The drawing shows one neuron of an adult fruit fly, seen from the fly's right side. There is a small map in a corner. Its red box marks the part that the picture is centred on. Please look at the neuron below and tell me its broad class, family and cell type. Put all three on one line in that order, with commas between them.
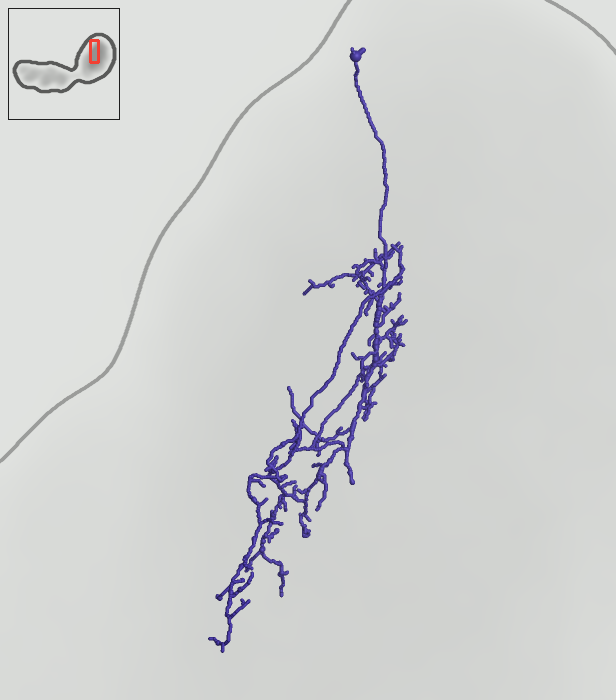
central-brain intrinsic neuron, hemilineage CLp1, PS109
